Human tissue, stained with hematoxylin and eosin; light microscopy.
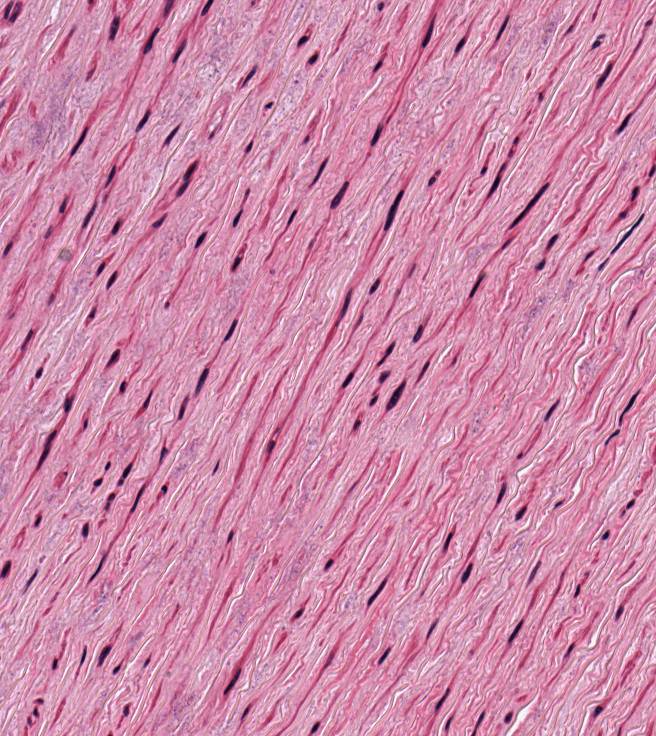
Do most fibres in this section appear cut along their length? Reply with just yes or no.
Yes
